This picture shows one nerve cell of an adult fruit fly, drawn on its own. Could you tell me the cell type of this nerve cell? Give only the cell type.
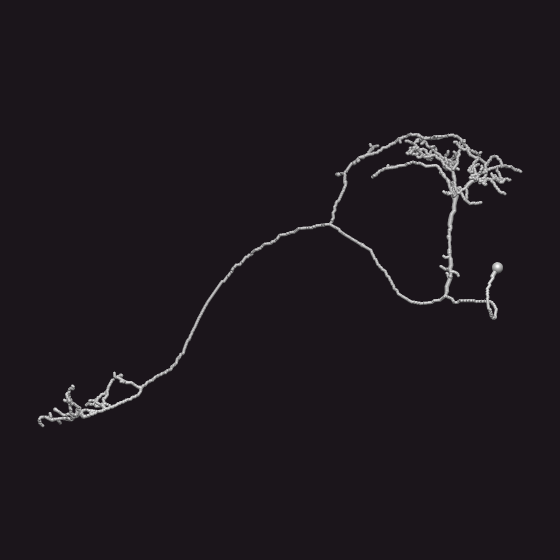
CB1379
